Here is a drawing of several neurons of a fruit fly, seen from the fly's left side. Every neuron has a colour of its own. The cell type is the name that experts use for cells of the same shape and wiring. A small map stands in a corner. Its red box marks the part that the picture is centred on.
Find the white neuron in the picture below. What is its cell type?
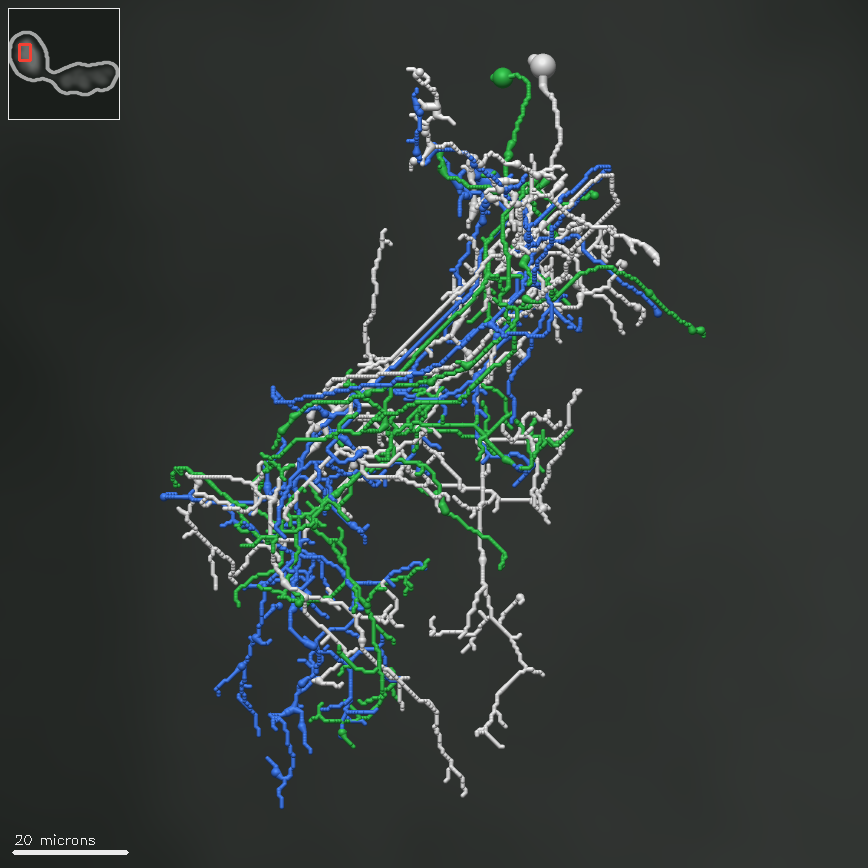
CB2342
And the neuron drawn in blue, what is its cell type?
AVLP069_a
